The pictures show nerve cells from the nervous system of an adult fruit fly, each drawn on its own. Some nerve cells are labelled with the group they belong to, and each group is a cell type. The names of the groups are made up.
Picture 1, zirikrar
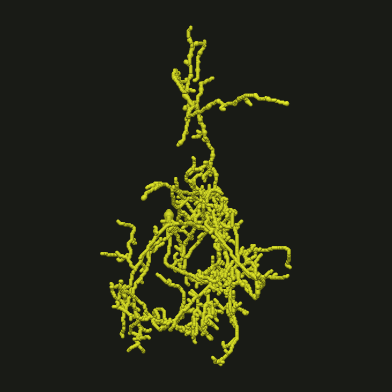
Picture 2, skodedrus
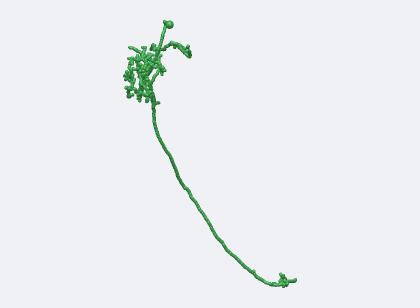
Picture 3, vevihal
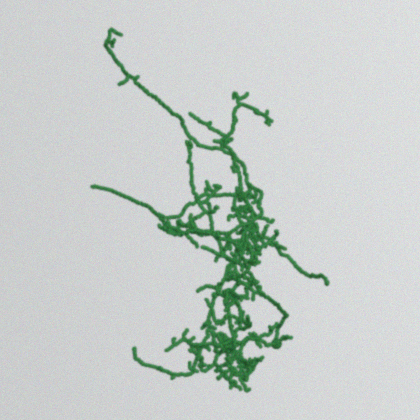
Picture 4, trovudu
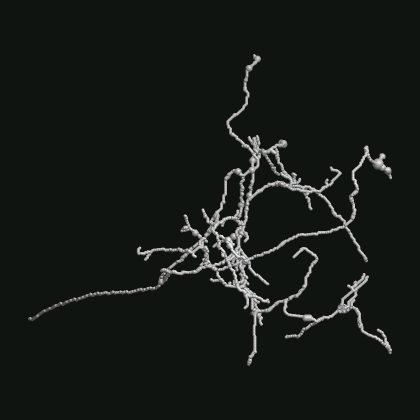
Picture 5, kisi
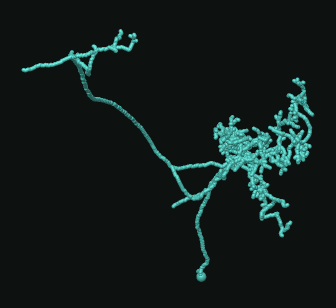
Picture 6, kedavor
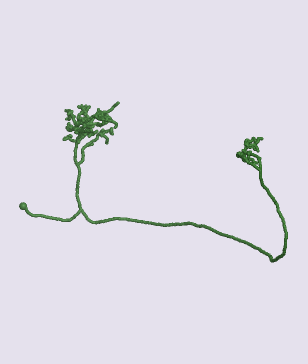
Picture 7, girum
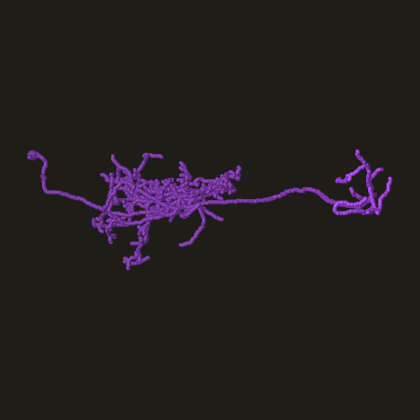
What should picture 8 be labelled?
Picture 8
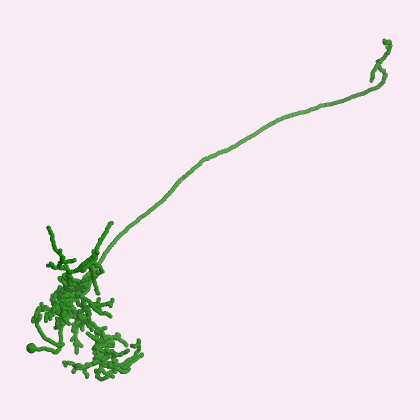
vevihal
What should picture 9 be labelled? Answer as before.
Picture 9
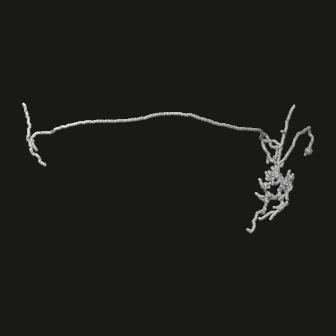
kisi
